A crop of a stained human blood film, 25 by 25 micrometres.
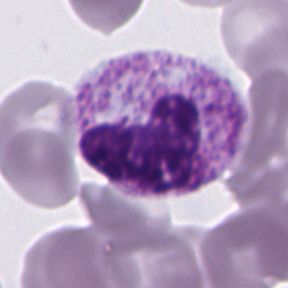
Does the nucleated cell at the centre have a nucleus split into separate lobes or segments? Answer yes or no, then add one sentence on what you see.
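No. The nucleus is a single indented mass, not split into separate lobes.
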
